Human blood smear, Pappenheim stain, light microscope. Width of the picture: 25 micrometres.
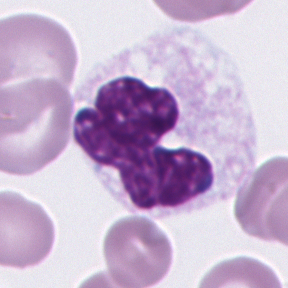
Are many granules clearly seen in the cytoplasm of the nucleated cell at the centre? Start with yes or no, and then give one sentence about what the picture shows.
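Yes. Fine pink-purple granules are scattered through the cytoplasm.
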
